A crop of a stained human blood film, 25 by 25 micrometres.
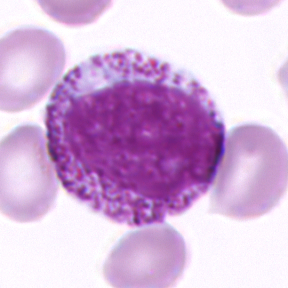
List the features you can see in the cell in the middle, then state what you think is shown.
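The chromatin is fairly fine and even, lacking coarse dark clumps. Coarse reddish-purple granules pack the cytoplasm, apart from a paler, less granular zone above the nucleus. A red cell abuts the right edge of the cell. Answer: myelocyte.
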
